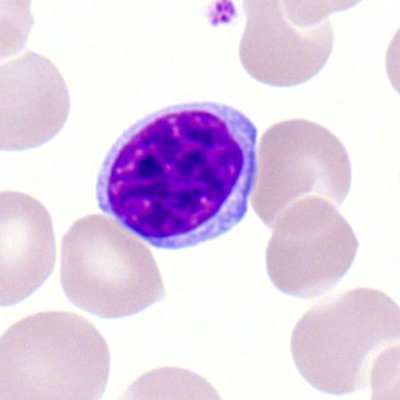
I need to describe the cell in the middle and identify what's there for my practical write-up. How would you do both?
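Most of the cell is taken up by the nucleus, whose chromatin is dark purple and clumped into coarse patches. Around it the cytoplasm forms only a thin rim, pale blue in colour. This is a lymphocyte.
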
